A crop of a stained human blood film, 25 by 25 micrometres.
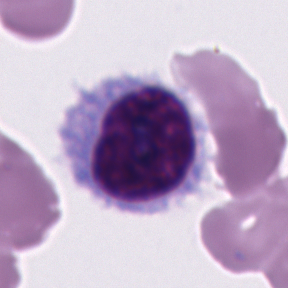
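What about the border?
Ragged, with many fine hair-like projections all around it.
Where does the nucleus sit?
Off-centre, leaving the widest band of cytoplasm on the left.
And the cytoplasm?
Pale blue, forming a moderate rim around the nucleus.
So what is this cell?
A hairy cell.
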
